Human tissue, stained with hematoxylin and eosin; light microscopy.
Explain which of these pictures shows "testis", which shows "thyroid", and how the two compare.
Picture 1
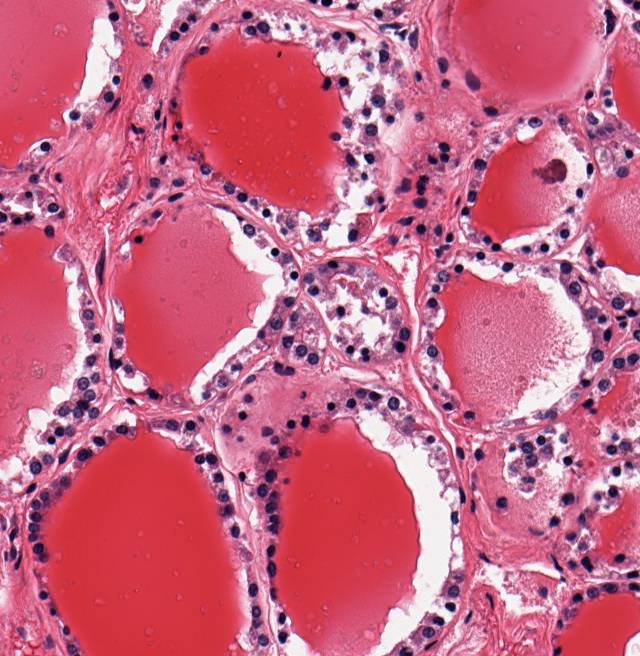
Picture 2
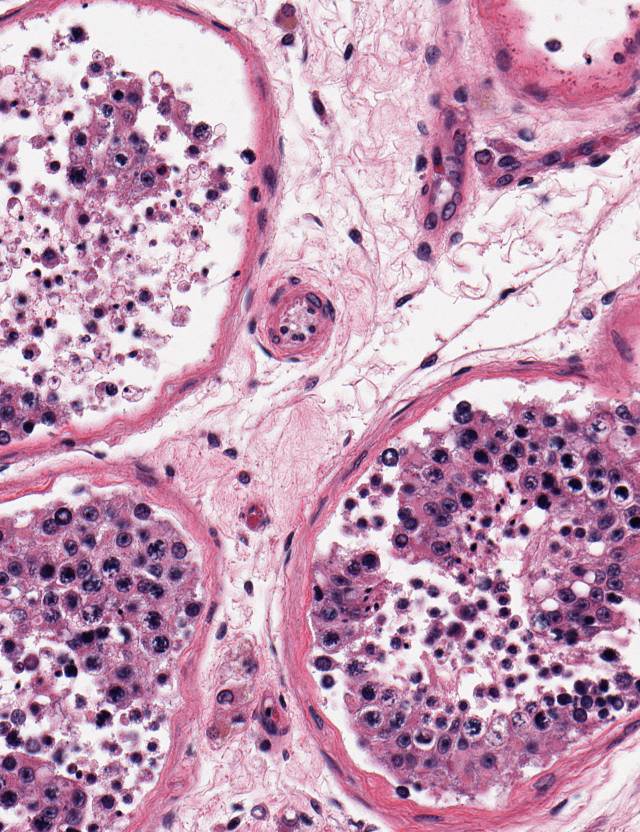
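Looking at the two, the thyroid is in picture 1 and the testis in picture 2. In the first, closely set rounded follicles of varying size pack the whole field, each lined by one layer of cuboidal cells with round dark nuclei, with thin pink fibrous bands between. One small follicle near the centre holds loose cells with pale cytoplasm instead of colloid. In the second, I see three large rounded tubules, upper left, lower left and lower right, crowded with rounded cells whose nuclei are dark and round, many with coarse clumped chromatin. Between them lies loose, pale stroma with wispy fibres and sparse spindle nuclei.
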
